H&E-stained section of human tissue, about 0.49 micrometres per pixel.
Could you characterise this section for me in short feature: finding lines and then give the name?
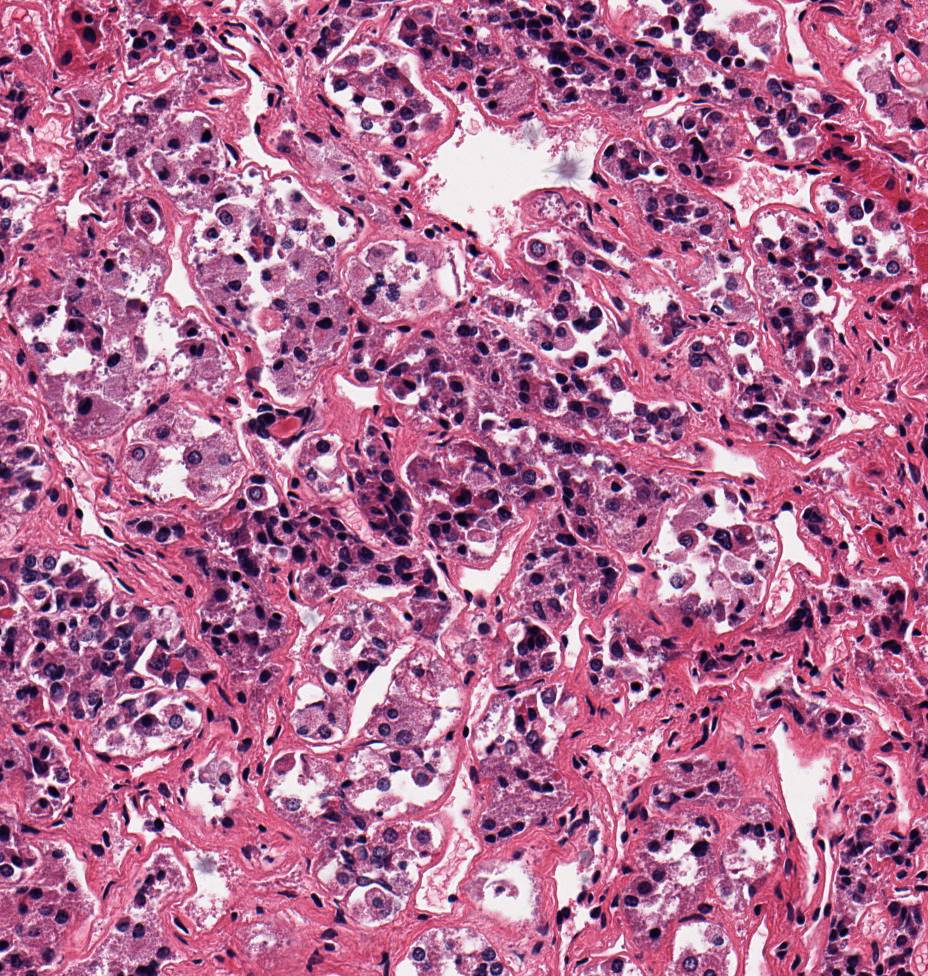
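Arrangement: rounded nests across the whole field, each enclosed by thin pink fibrous septa
Cells: large, polygonal, abundant granular pink-purple cytoplasm
Cohesion: loose within many nests, empty spaces between cells
Septa: pink collagen with thin, elongated fibroblast nuclei
Name: pituitary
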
